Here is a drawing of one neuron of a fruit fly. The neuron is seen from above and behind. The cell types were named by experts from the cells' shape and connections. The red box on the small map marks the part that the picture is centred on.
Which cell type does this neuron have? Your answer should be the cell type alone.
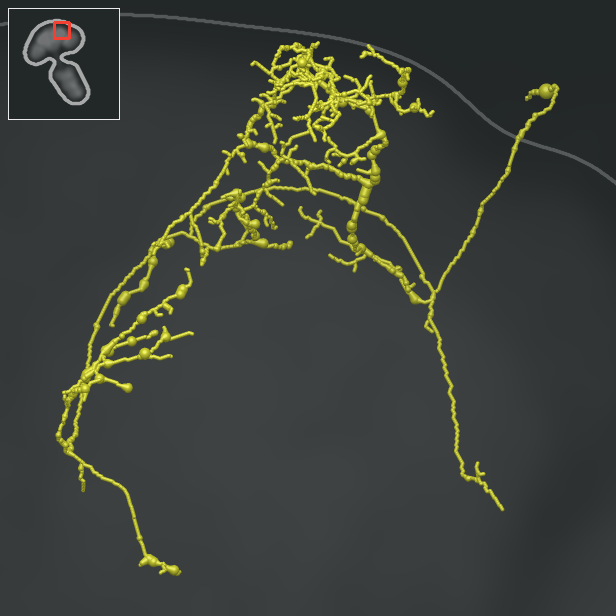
SLP229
